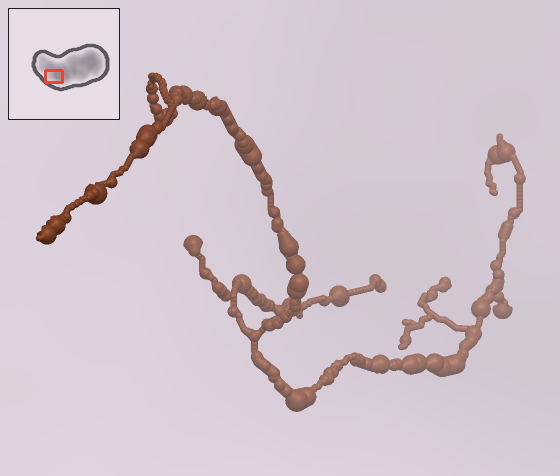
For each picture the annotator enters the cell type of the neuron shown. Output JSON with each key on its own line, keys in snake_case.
{
 "cell_type": "WG2"
}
